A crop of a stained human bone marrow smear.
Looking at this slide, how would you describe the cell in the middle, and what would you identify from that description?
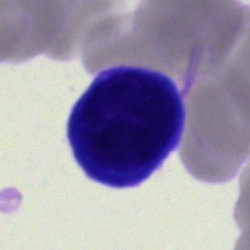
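Roughly round in outline, the cell has a smooth edge. Cytoplasm is scant, at most a thin rim that is hard to separate from the nucleus. The chromatin is dense and deeply stained dark blue-violet, showing little inner detail. No clear vacuoles are seen within the cell. Answer: lymphocyte.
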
